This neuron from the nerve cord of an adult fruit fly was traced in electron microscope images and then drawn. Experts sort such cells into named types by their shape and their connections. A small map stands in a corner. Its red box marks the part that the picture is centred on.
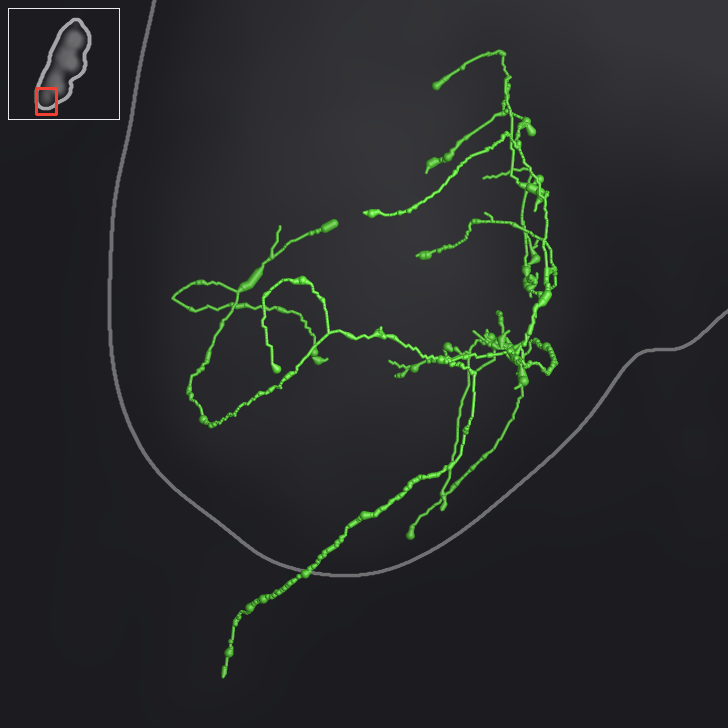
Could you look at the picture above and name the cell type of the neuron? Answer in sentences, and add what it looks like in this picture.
Its cell type is SNxx23. It is a sensory neuron entering the nerve cord. The drawing shows no cell body. In this view it is taller than it is wide.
